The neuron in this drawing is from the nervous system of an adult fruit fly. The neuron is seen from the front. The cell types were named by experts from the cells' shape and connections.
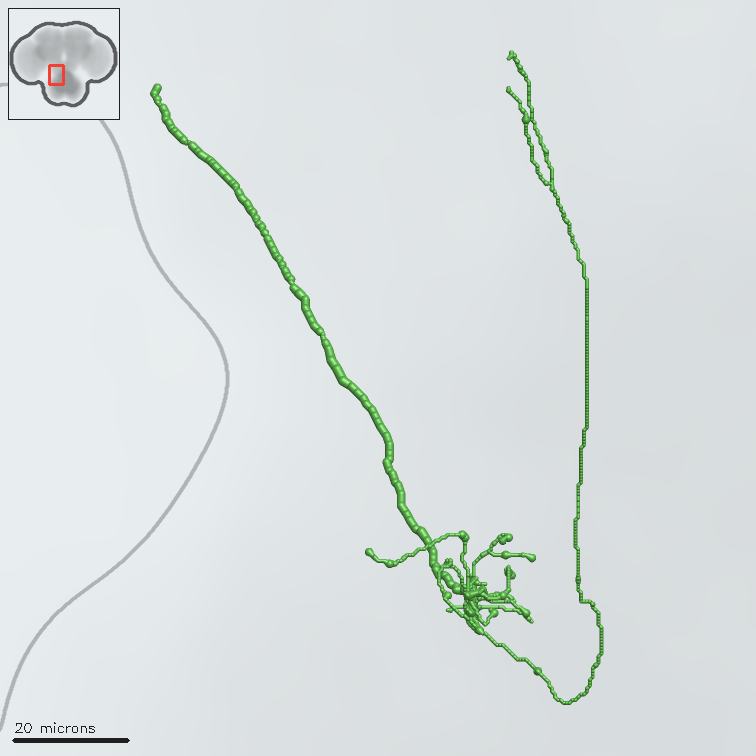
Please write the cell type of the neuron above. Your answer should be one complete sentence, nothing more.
The neuron is a member of cell type SApp.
